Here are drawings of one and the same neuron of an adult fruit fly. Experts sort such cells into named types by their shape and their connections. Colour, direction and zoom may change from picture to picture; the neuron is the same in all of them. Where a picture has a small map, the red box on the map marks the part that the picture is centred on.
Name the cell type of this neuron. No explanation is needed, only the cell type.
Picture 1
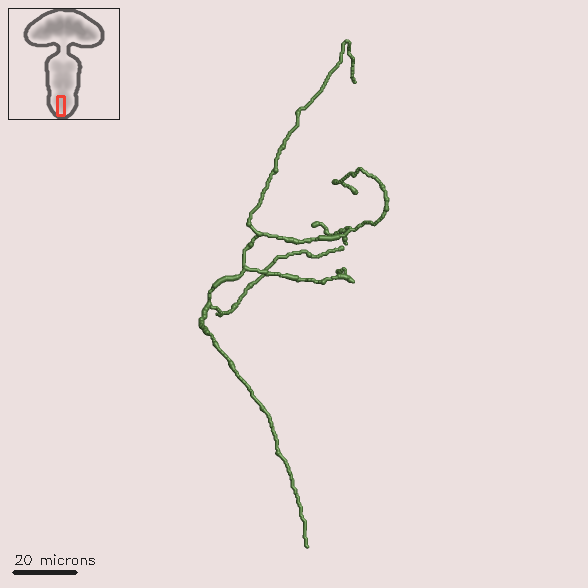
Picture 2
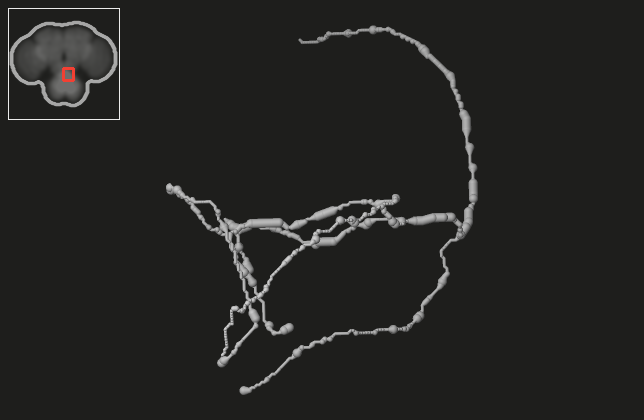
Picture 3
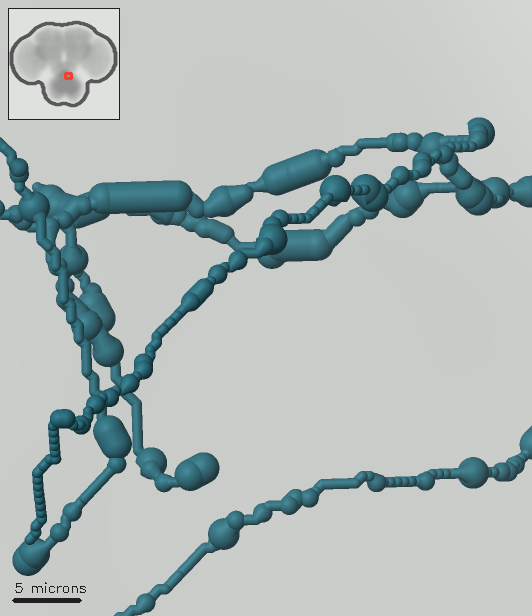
SNxx21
